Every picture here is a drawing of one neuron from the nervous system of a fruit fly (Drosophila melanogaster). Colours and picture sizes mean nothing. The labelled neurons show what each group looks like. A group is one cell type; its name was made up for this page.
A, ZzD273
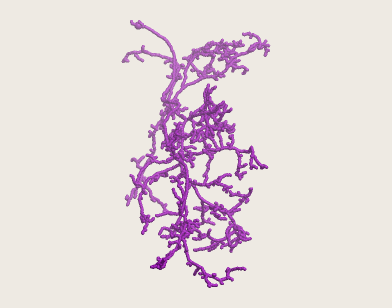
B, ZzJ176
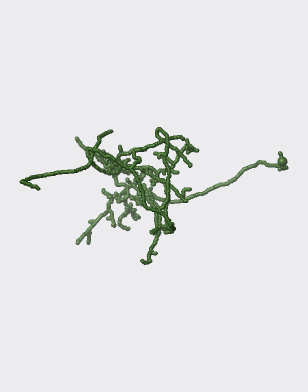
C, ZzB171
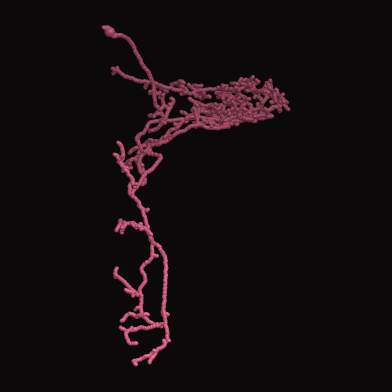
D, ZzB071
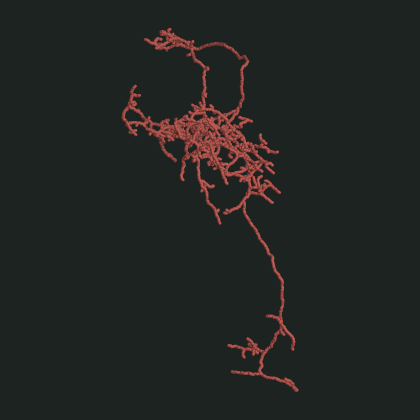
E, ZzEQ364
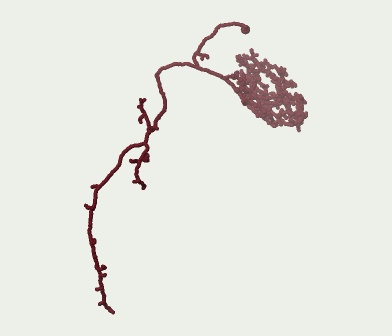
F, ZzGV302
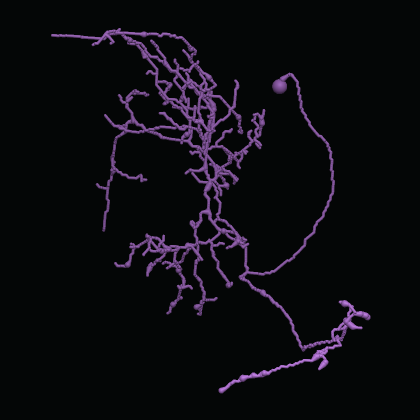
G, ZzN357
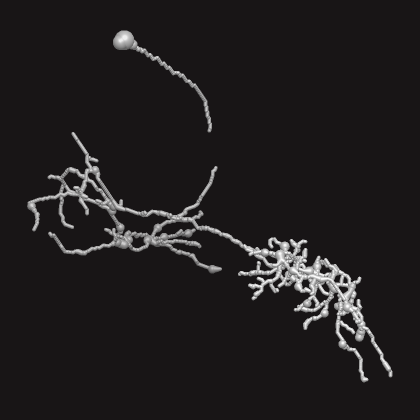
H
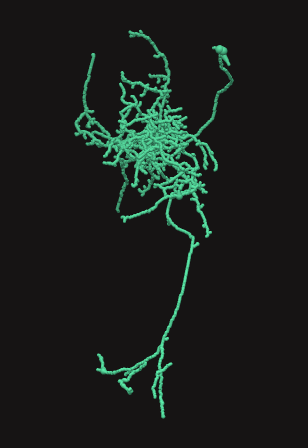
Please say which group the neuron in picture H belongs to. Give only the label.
ZzB071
